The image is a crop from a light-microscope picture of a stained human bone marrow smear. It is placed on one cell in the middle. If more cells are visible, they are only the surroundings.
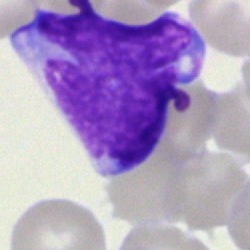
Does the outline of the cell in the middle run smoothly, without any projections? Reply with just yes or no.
No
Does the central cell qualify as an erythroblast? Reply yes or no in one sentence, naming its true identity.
No, the central cell isn't an erythroblast, but a blast.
